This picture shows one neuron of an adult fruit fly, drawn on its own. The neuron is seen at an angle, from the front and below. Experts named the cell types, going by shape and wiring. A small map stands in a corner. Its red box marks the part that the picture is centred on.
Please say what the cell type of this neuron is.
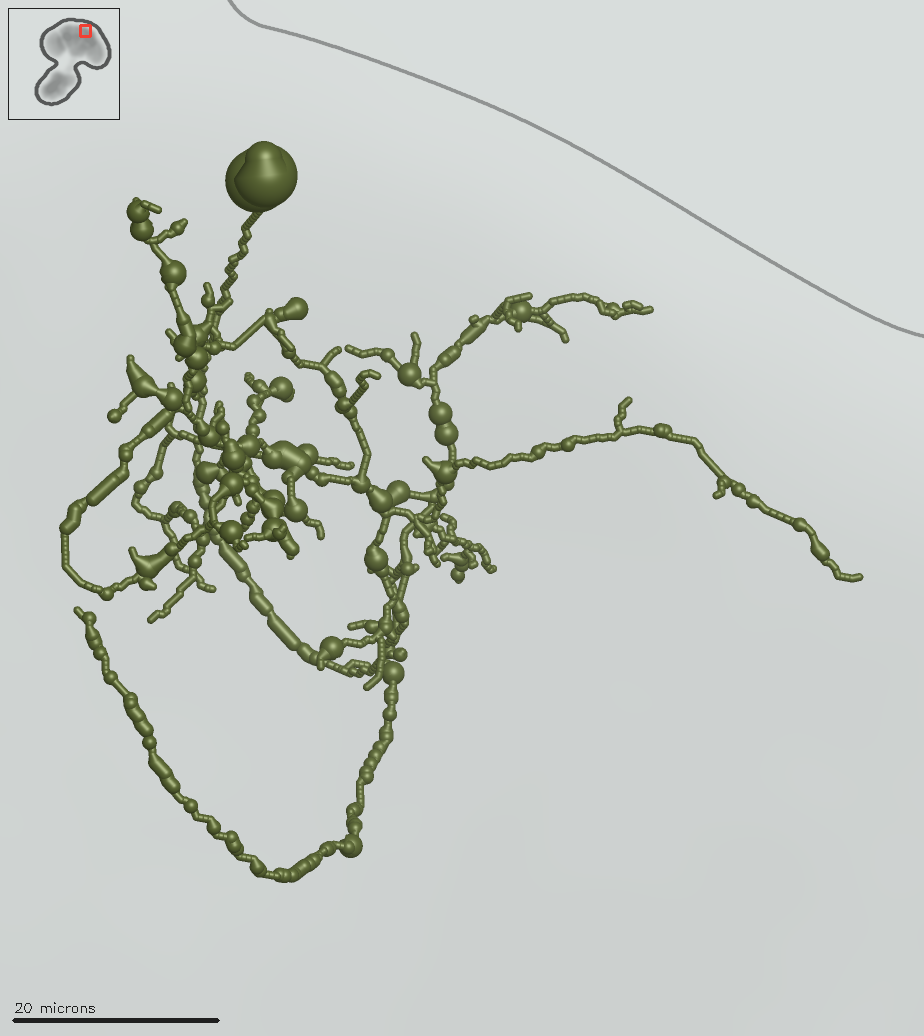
CB2572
